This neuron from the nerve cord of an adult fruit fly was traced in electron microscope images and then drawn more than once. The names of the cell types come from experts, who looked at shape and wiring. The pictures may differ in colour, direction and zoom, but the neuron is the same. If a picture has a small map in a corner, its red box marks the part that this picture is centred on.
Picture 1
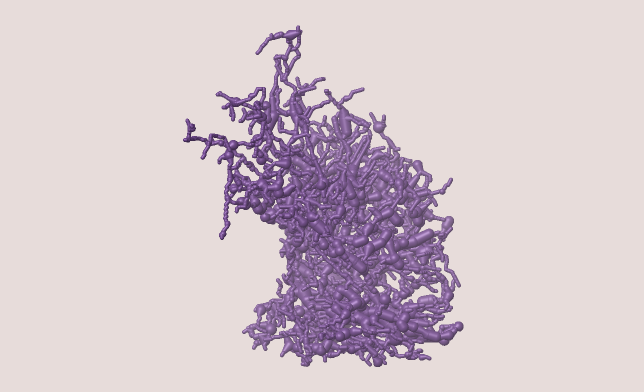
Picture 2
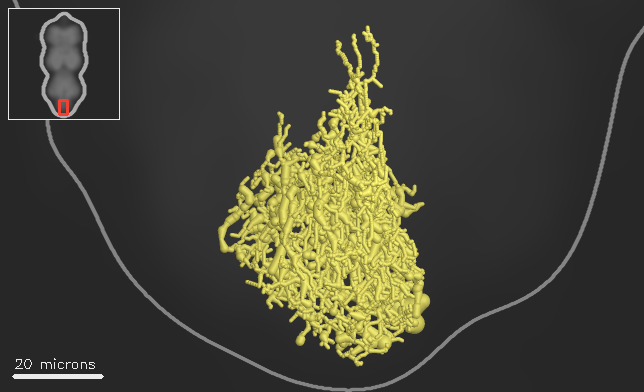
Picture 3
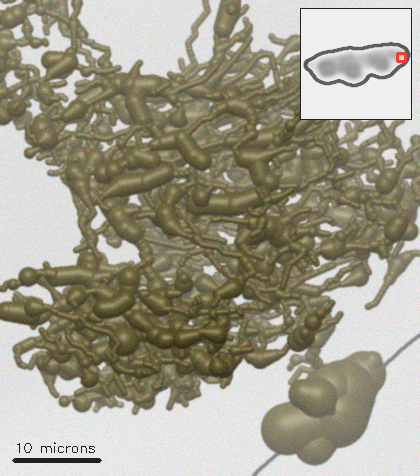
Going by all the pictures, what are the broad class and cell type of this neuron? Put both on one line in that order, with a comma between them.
nerve-cord intrinsic neuron, INXXX385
